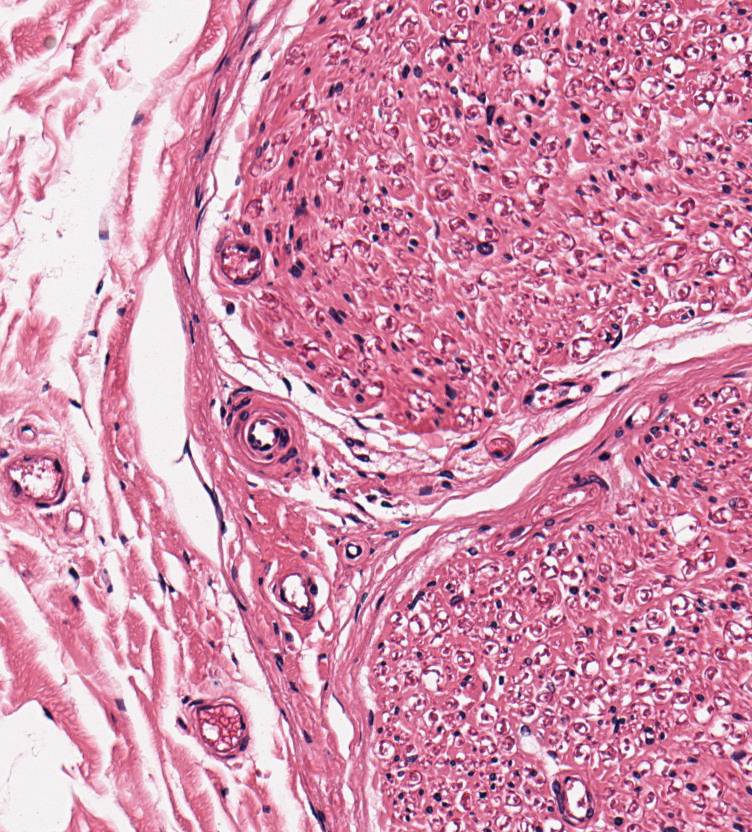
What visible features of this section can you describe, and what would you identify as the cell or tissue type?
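Two large rounded bundles, upper and lower, fill the right of the field, parted by a diagonal band of connective tissue. Each is packed with small round profiles in cross section, each a central pink dot inside a clear ring. This is tibial nerve.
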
